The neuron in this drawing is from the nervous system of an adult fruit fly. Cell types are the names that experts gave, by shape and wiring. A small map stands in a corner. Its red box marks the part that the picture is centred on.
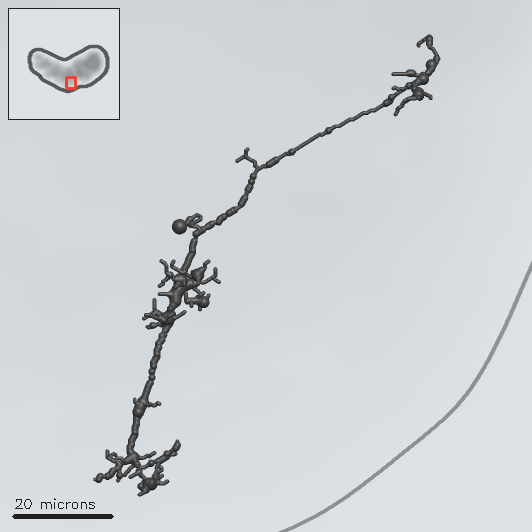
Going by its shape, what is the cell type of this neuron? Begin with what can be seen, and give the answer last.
By the scale bar it is about 95 microns tall in this view. Dozens of branch ends can be seen. It is an optic-lobe intrinsic neuron. The cell type is T2.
